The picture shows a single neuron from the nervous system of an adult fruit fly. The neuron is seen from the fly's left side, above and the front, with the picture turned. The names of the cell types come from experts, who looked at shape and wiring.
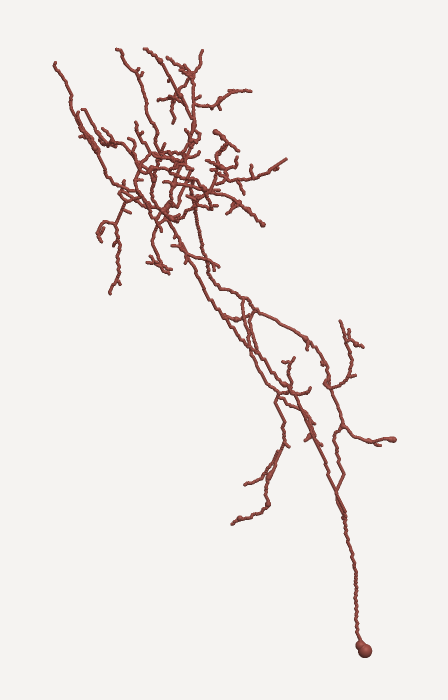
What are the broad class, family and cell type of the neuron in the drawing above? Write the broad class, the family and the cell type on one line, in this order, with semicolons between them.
nerve-cord intrinsic neuron; hemilineage 12B; IN12B068_b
